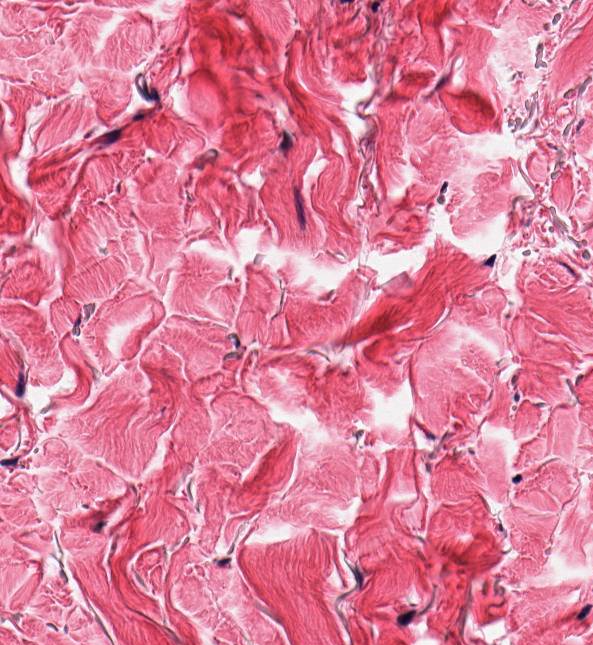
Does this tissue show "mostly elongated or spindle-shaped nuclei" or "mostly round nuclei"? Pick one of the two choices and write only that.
Mostly elongated or spindle-shaped nuclei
